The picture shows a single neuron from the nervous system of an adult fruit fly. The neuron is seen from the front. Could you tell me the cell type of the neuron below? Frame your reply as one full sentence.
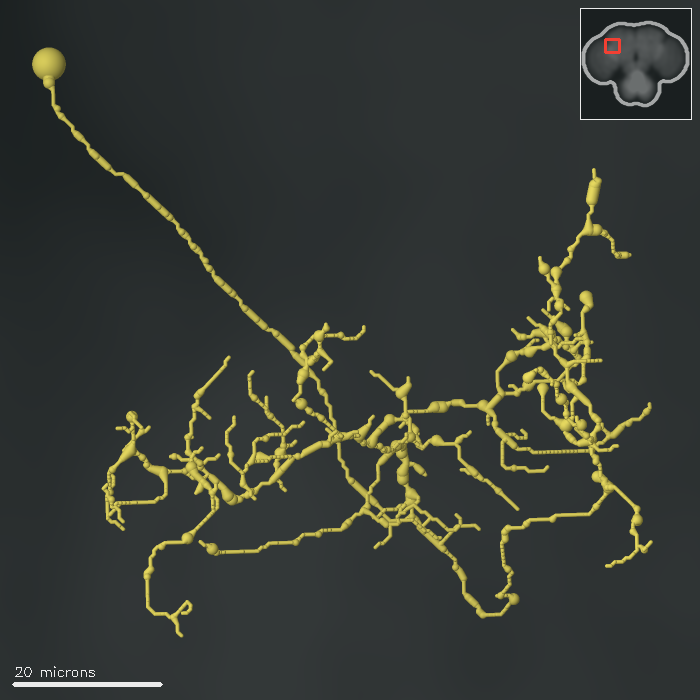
With respect to cell type, this neuron is PVLP133.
